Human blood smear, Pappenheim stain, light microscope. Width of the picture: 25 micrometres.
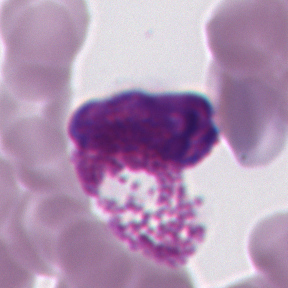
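Eosinophil, the nucleated cell at the centre of the blood smear. Its nucleus is a dense, dark purple mass in the upper part of the cell, wider than it is tall, with a lumpy, irregular outline. The background between the granules is pale, and no blue cytoplasm shows. The lower border is ragged, marked only by scattered granules.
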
